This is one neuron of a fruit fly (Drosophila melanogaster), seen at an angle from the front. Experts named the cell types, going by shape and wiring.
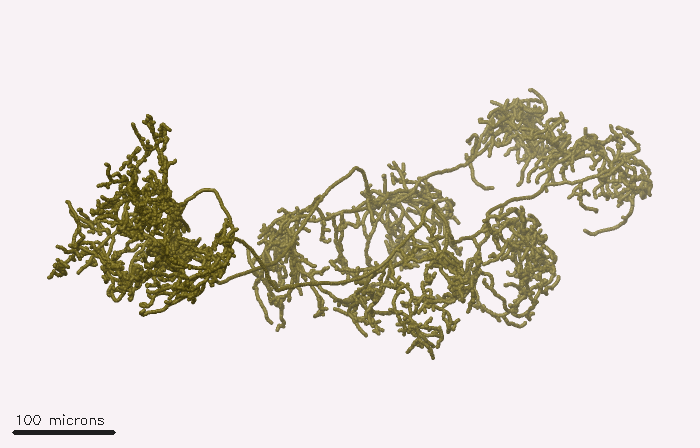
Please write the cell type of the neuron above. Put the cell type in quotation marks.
"DNge149"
